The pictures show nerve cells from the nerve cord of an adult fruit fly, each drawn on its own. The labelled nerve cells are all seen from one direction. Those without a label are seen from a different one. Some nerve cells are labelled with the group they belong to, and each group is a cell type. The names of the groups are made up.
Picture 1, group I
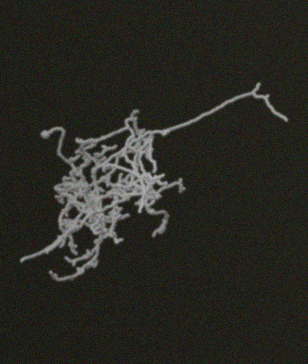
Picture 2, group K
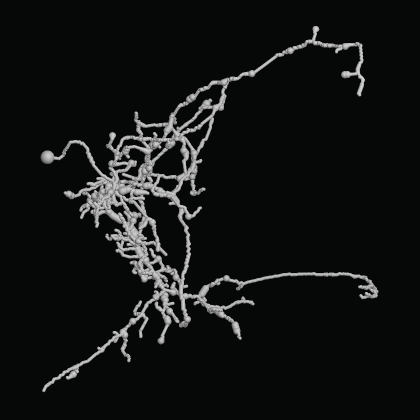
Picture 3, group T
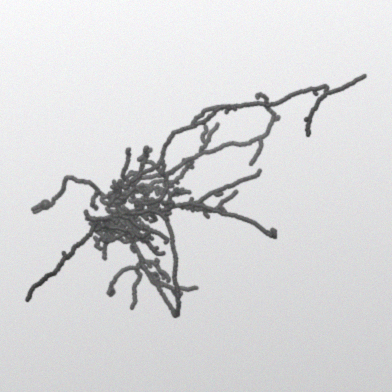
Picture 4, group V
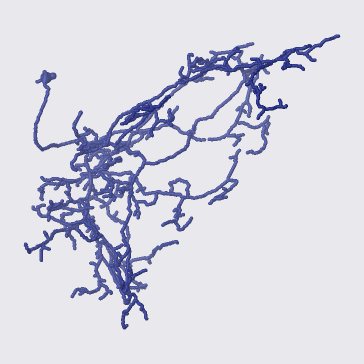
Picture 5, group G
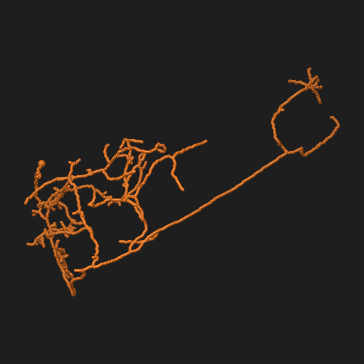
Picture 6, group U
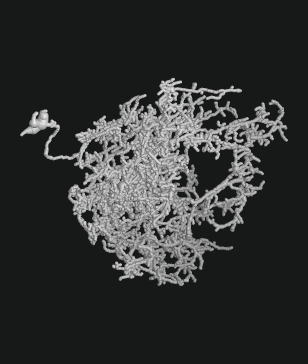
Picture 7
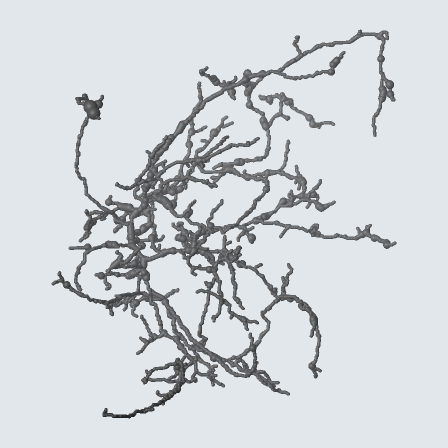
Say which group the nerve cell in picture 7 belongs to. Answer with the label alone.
group V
